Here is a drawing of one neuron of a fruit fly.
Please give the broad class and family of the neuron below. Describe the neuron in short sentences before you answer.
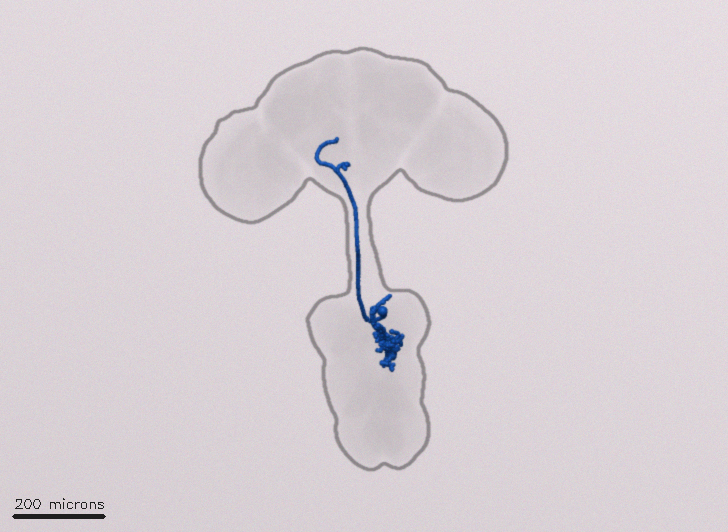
It runs through the neck, between the brain and the nerve cord. The cell body is in the middle of the picture. From top to bottom in the picture it spans about 500 microns. This is an ascending neuron. Its family is hemilineage 08B.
